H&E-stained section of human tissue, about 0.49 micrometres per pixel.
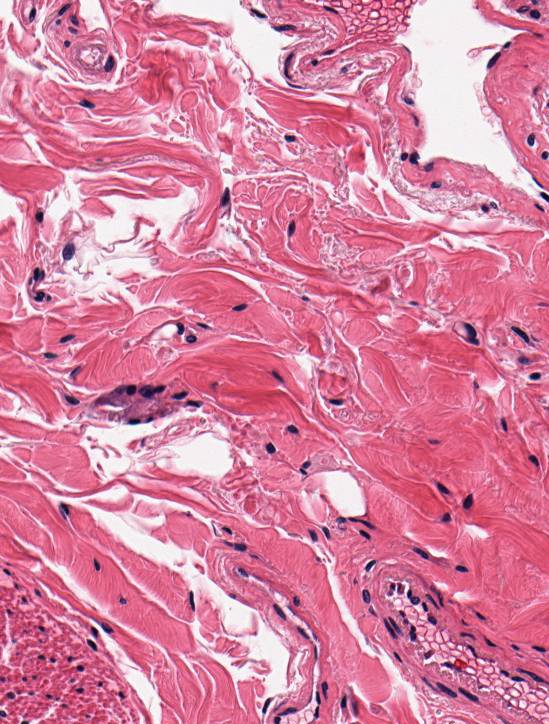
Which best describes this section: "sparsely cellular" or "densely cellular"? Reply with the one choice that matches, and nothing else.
Sparsely cellular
